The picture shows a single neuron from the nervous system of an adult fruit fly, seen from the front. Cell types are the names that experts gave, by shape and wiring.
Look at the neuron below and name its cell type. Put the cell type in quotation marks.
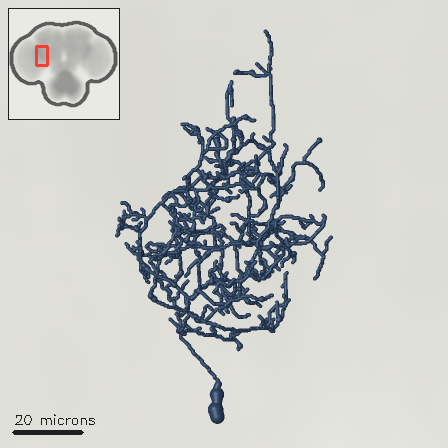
"CB1287_c"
